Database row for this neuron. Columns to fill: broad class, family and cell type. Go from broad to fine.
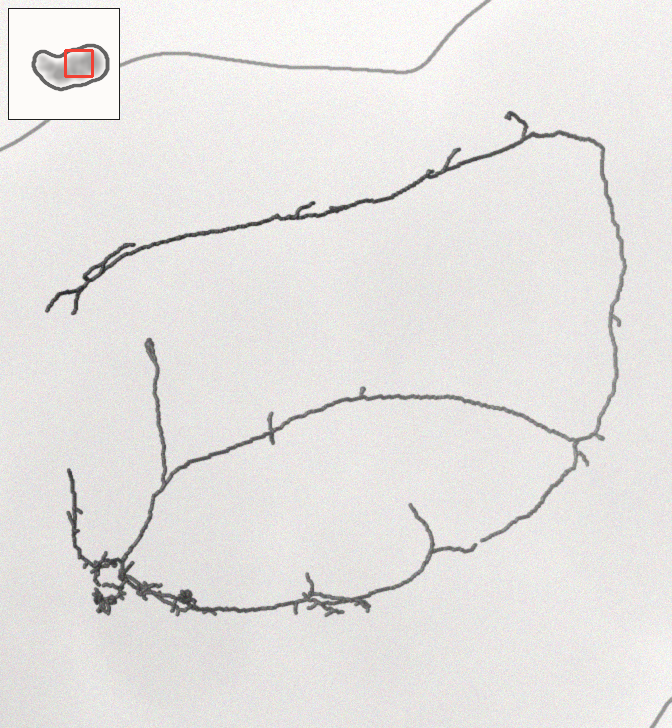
central-brain intrinsic neuron; hemilineage DM4_ventral; WED143_c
